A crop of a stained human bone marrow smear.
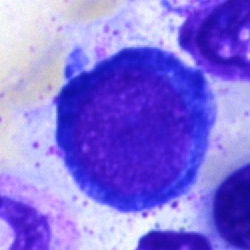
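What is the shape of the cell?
Roughly round, with a slightly uneven edge.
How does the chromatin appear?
Fine and evenly granular, without coarse clumps.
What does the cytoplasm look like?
A narrow rim of deep blue, with a small blue bleb projecting from the upper left edge.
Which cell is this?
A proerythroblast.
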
